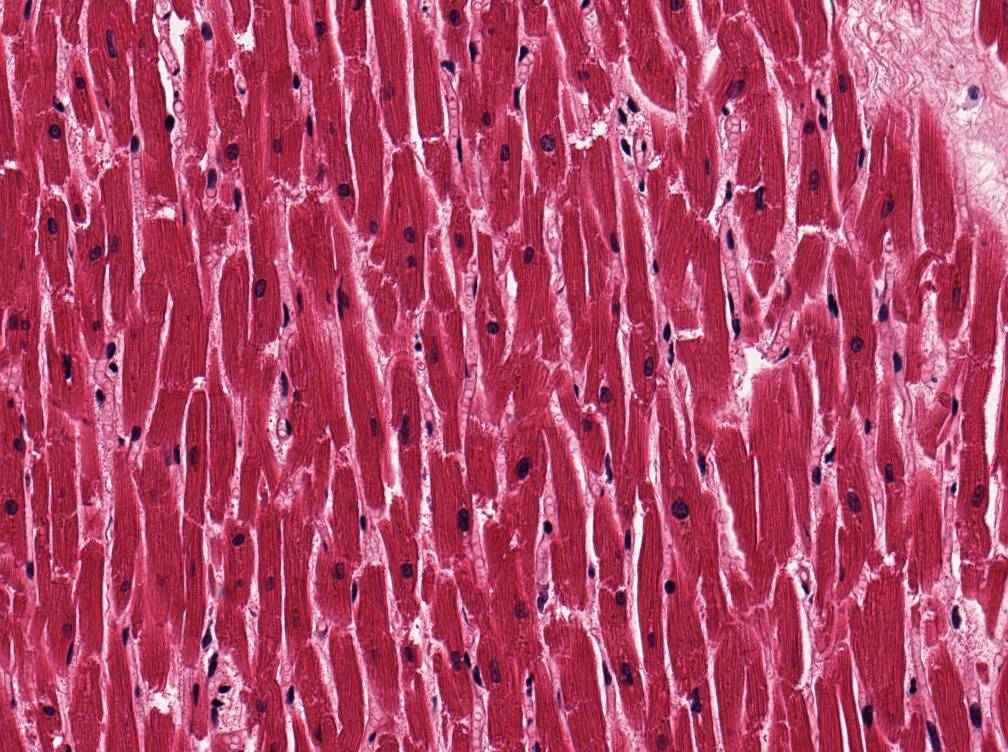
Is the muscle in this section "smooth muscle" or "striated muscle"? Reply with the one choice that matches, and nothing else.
Striated muscle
